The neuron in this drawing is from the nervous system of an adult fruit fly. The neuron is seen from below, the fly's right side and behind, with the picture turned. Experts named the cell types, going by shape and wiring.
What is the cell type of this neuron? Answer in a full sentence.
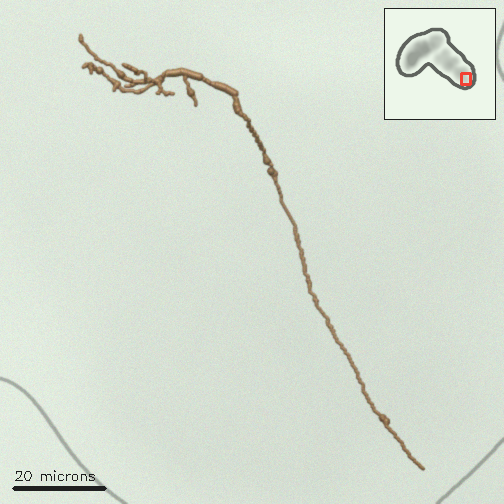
The cell type is SNxx03.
